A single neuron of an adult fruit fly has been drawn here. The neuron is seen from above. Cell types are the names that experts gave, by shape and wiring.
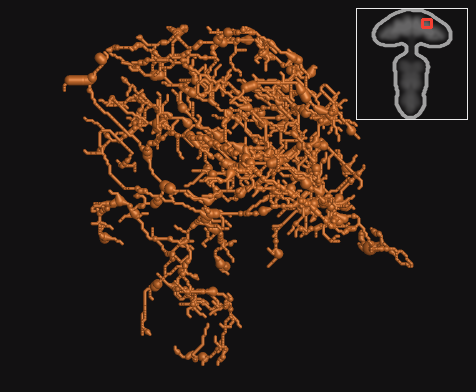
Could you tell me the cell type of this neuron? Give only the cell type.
AVLP104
